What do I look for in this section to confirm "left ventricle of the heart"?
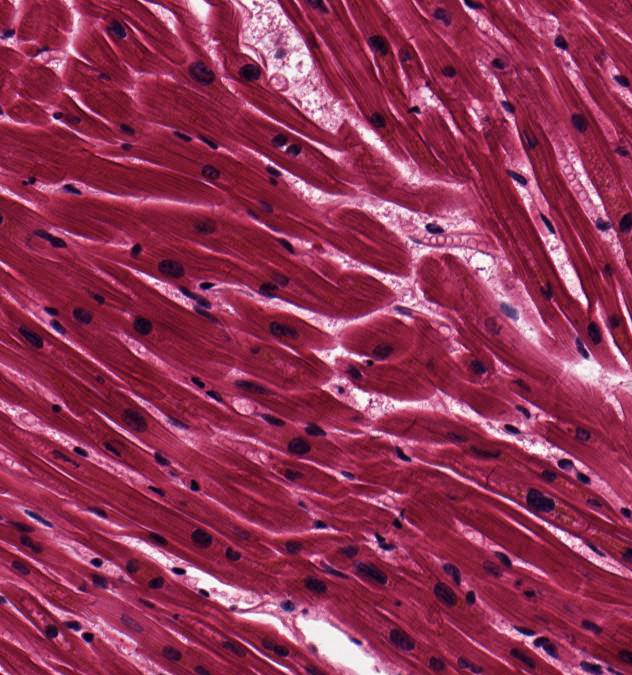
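Many fibres here branch and join neighbouring fibres rather than running as separate parallel strands.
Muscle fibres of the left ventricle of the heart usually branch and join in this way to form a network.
Oval nuclei sit centrally in each fibre, not at its edge.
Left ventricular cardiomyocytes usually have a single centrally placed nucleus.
The deep pink-red cytoplasm shows fine striations, and small, dark, slender nuclei lie in the narrow spaces between fibres. Nothing seen runs against the name.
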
